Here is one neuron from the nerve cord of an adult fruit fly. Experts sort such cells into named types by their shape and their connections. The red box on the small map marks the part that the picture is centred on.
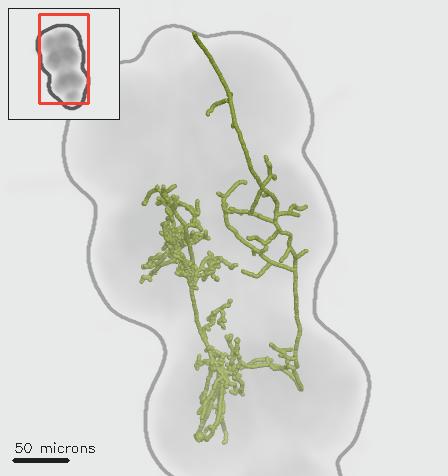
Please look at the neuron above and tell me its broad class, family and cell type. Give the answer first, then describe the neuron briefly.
This is an ascending neuron. Its family is hemilineage 19B. It is of cell type AN19B028. By the scale bar it is about 400 microns tall in this view. Dozens of branch ends can be seen.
